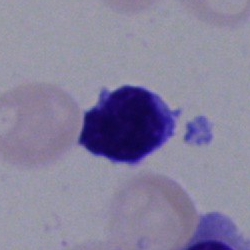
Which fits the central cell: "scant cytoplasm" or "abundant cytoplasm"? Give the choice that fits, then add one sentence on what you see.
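Scant cytoplasm. Cytoplasm is very scant, seen only as a thin paler bluish rim at the edges.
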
